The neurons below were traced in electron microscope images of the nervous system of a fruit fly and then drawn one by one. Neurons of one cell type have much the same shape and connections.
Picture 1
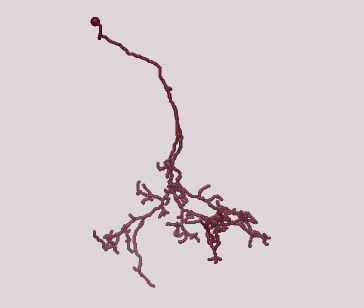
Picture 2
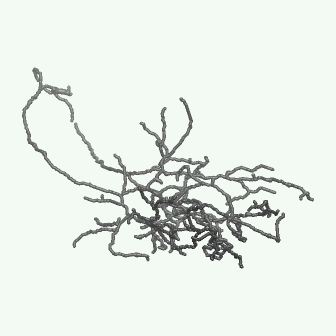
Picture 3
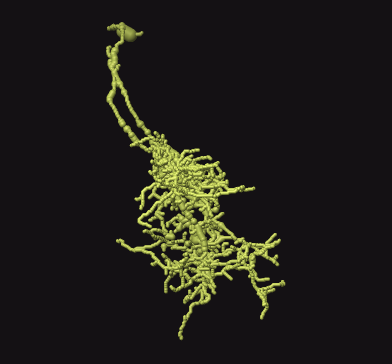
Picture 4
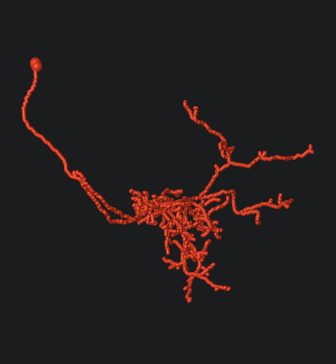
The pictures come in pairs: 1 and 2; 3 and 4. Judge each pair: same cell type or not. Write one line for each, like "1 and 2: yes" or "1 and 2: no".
1 and 2: no
3 and 4: no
